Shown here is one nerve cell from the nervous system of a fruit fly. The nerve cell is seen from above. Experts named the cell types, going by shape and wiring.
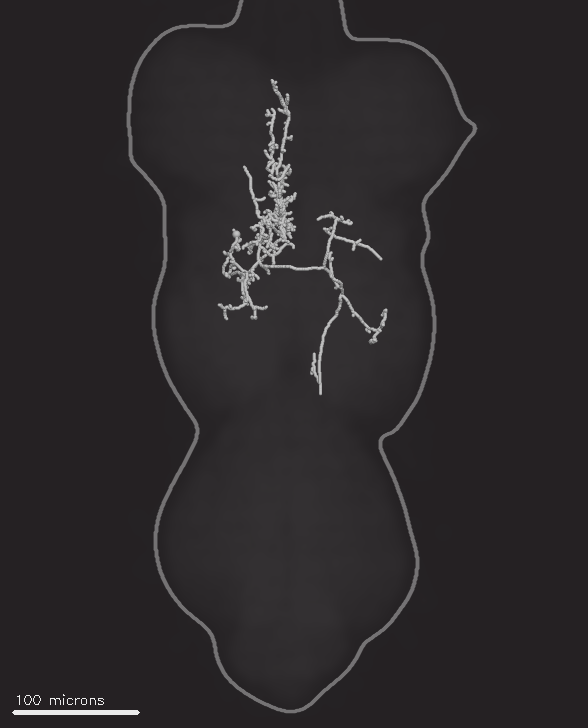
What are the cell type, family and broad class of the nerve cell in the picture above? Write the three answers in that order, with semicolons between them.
IN07B054; hemilineage 07B; nerve-cord intrinsic neuron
